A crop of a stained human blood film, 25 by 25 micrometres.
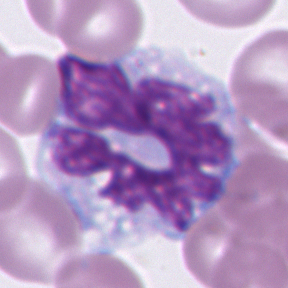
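Monocyte at the centre of a stained blood smear. Notice its roughly round outline and slightly irregular edge. No nucleoli show in the nucleus. Its pale lilac to faintly bluish cytoplasm holds only fine, faint granules, not coarse coloured ones.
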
